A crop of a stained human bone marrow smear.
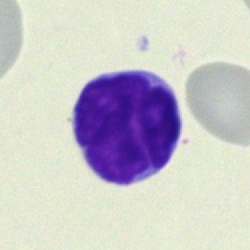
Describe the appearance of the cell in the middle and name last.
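So here the nucleus takes up nearly the whole cell, and you can just make out a faint groove running roughly vertically down through it. The chromatin stains deep purple and looks dense and clumped. As for cytoplasm, there's only a very thin rim of it, pale blue. It's a lymphocyte.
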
